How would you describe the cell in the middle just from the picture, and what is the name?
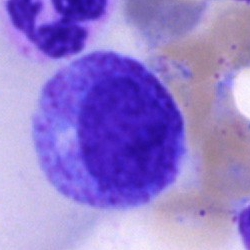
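A round, smooth outline bounds the cell. The nucleus is off-centre, toward the right side of the cell. Cytoplasm forms a broad bluish-violet crescent on the left side of the nucleus, with a small pale clear area against the nucleus's left edge. The cell is a promyelocyte.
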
